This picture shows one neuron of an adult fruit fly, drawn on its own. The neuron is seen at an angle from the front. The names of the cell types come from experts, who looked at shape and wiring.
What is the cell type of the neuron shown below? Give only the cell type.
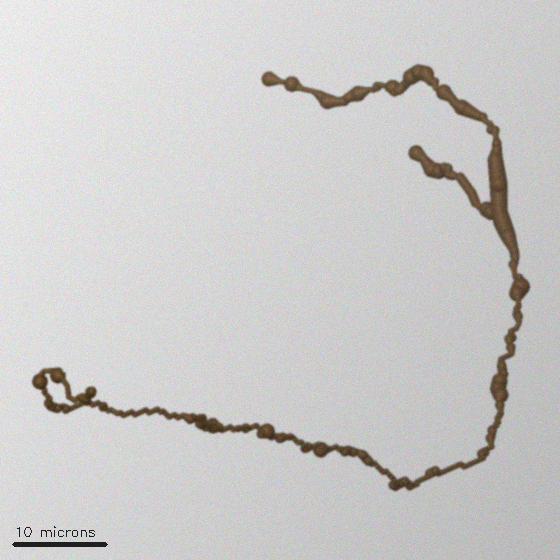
JO-ED2_a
